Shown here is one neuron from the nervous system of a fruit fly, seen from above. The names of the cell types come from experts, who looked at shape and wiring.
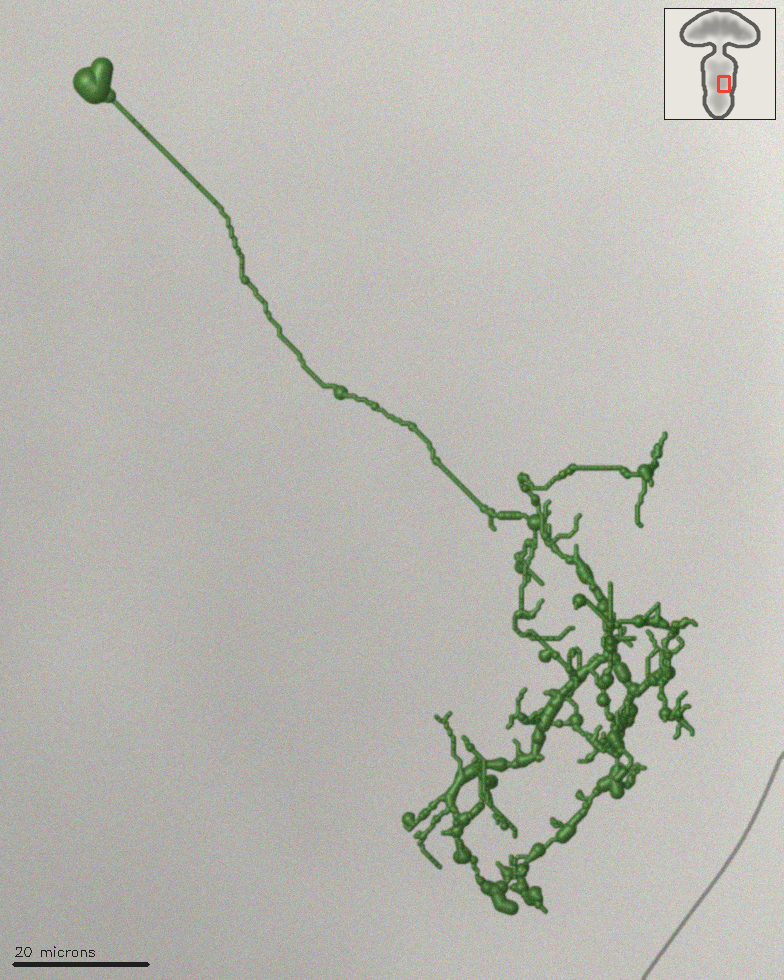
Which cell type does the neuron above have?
IN13B084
